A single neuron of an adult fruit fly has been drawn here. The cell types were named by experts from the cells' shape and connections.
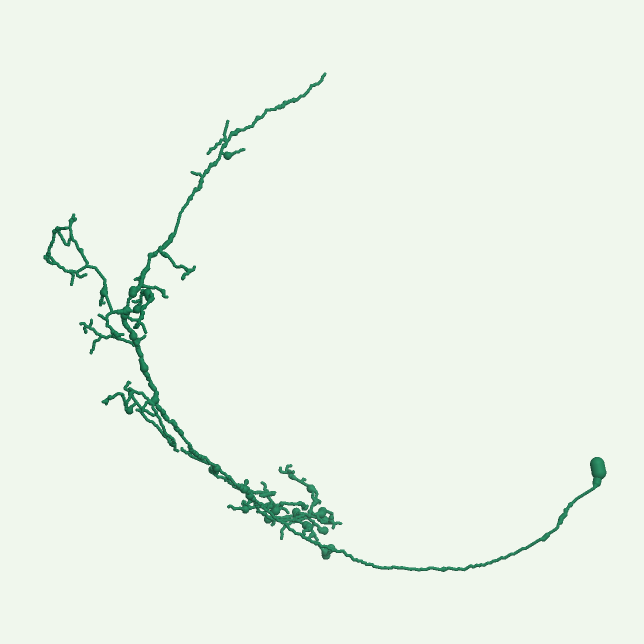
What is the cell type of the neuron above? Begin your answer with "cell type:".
cell type: CB2950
